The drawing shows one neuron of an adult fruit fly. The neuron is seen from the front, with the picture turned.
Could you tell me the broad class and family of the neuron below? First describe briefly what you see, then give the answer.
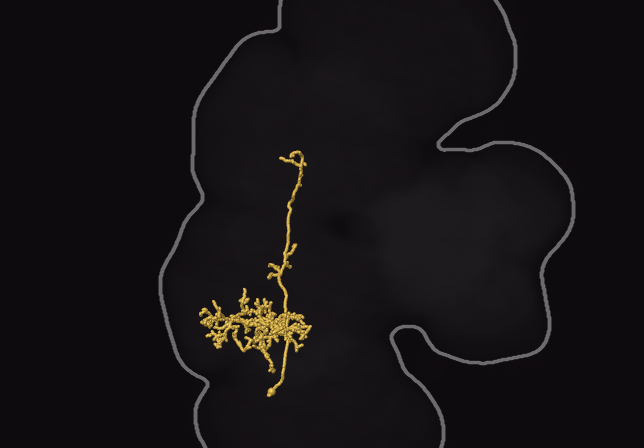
The cell body is at the bottom of the picture. As drawn here it is taller than it is wide. This is a central-brain intrinsic neuron. The family is hemilineage VLPl2_medial.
